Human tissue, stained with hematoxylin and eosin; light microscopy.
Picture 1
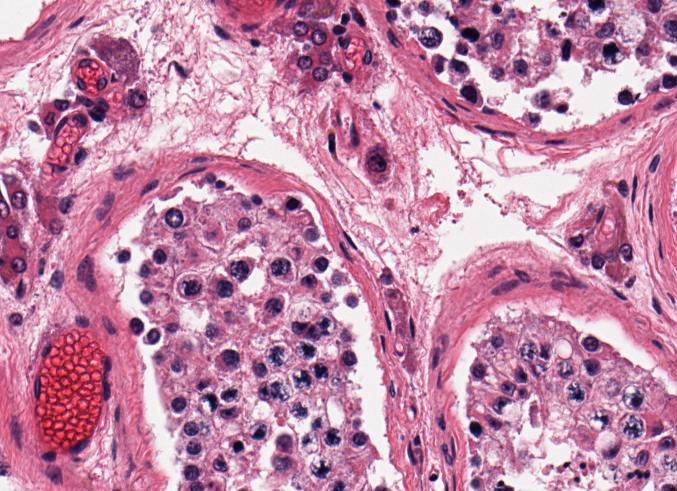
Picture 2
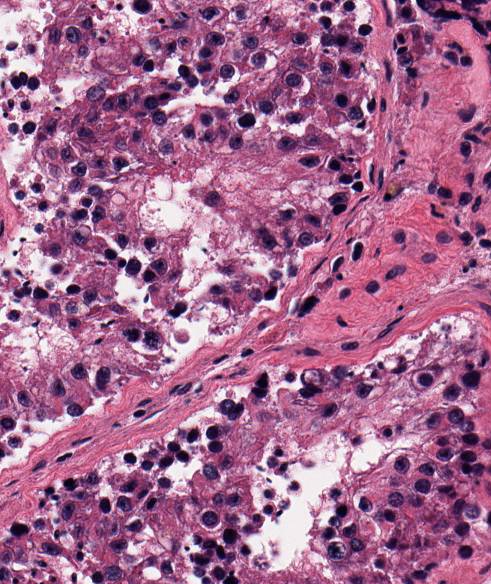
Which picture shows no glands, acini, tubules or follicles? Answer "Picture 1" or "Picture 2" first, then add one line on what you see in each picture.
Picture 2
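Picture 1: The field shows cut profiles of three tubules, at the lower centre, lower right and upper right, separated by interstitial tissue.
Picture 2: No glands or epithelium-lined lumens are seen anywhere in the field.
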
